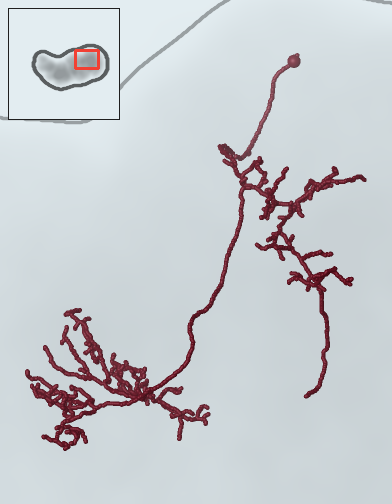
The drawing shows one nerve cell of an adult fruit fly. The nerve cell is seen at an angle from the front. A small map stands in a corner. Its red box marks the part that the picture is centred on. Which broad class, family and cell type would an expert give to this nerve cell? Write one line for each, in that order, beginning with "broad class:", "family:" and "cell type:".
broad class: central-brain intrinsic neuron
family: hemilineage DL1_dorsal
cell type: FB2G_a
